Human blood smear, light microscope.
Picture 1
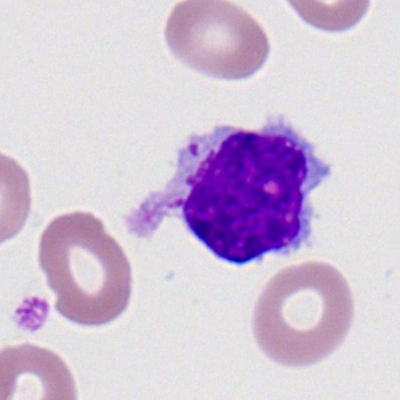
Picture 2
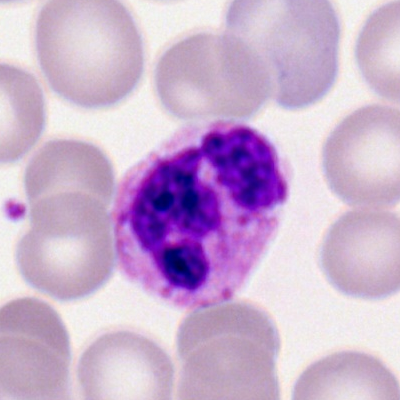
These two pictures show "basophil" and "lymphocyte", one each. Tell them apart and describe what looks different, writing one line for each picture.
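Picture 1 – lymphocyte. The nucleus is a single unlobed mass with a roughly squarish outline.
Picture 2 – basophil. The nucleus is divided into three separate lobes.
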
